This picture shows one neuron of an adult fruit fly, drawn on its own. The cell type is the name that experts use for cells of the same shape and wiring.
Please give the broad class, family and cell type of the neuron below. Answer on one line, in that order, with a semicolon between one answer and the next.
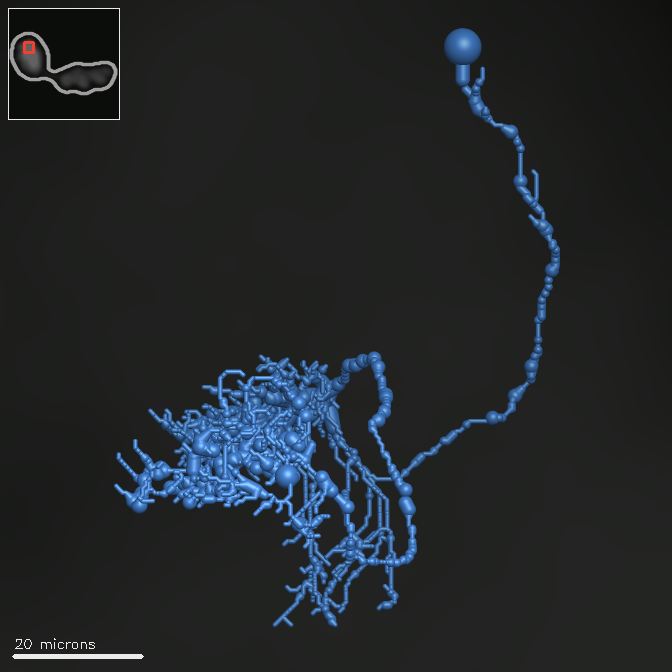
central-brain intrinsic neuron; class CX; hDeltaG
